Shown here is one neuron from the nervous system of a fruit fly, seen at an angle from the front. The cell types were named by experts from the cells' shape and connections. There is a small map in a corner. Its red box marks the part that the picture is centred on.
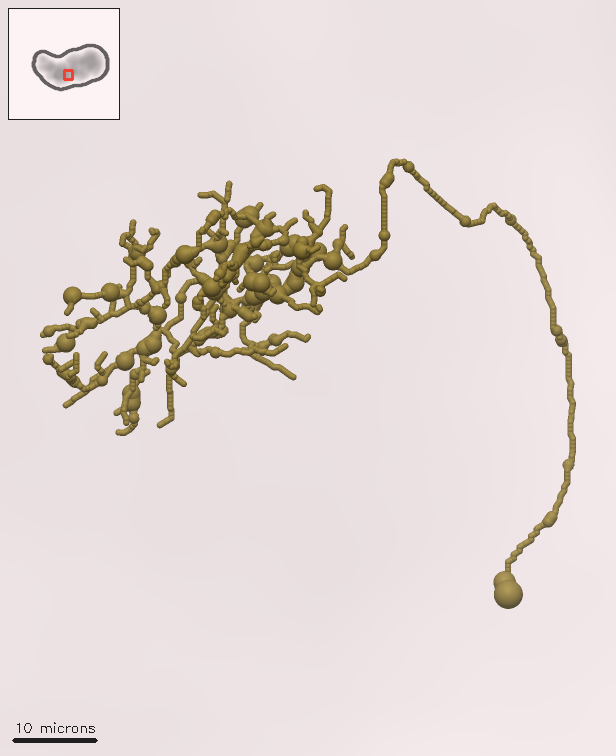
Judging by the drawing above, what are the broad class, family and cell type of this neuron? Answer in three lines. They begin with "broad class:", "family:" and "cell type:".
broad class: optic-lobe intrinsic neuron
family: Li
cell type: Li22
